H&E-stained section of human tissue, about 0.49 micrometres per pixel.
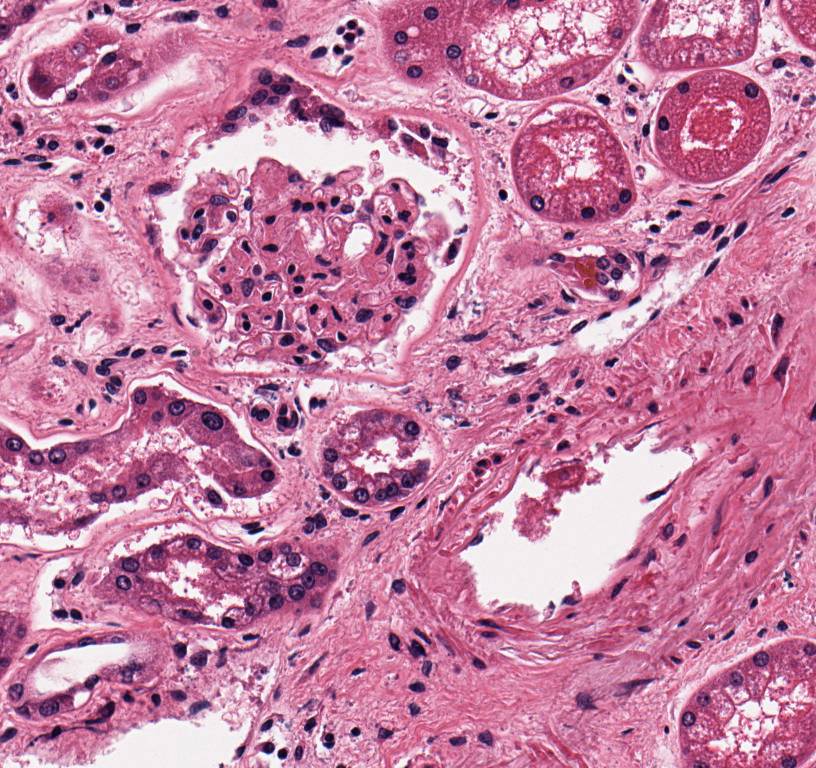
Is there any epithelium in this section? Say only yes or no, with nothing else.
Yes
